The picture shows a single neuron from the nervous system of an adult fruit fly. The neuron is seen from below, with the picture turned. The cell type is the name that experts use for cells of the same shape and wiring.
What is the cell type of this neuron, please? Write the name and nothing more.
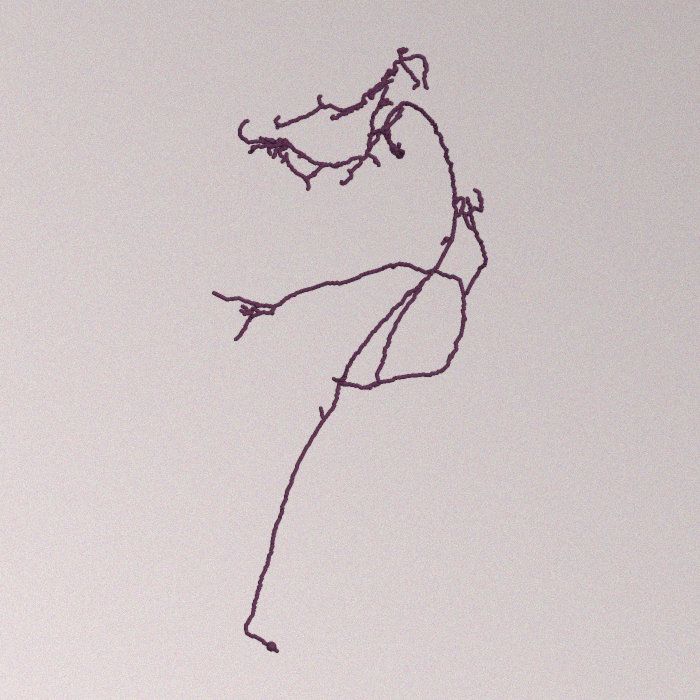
CB4243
